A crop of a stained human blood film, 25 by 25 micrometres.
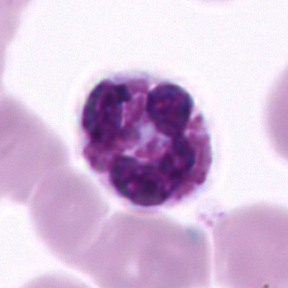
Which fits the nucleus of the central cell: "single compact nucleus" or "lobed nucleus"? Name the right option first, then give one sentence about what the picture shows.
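Lobed nucleus. The nucleus is divided into several lobes arranged around the edge of the cell.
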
